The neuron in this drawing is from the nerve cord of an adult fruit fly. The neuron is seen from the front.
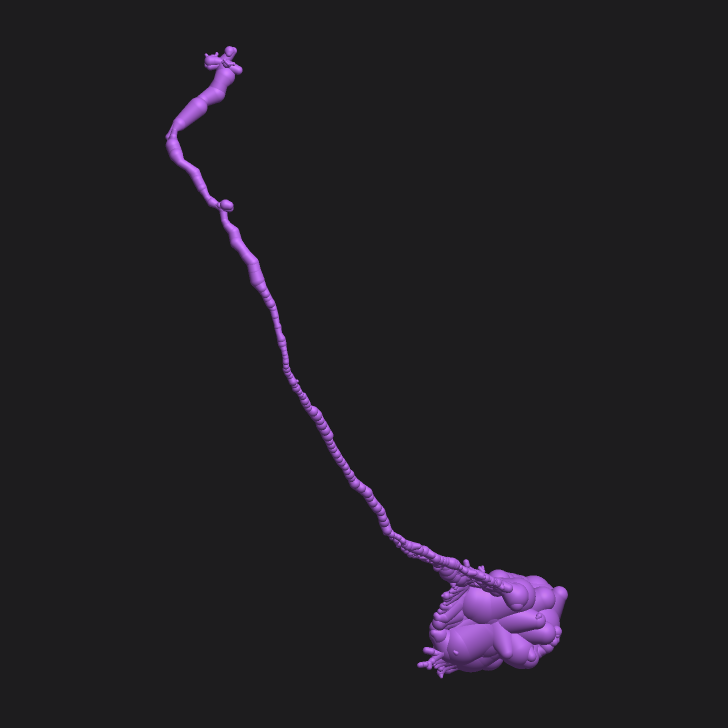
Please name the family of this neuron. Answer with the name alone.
class mechanosensory tactile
